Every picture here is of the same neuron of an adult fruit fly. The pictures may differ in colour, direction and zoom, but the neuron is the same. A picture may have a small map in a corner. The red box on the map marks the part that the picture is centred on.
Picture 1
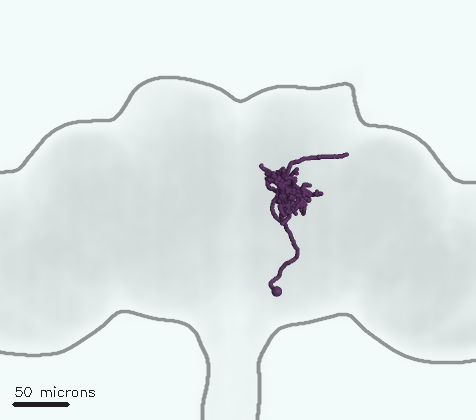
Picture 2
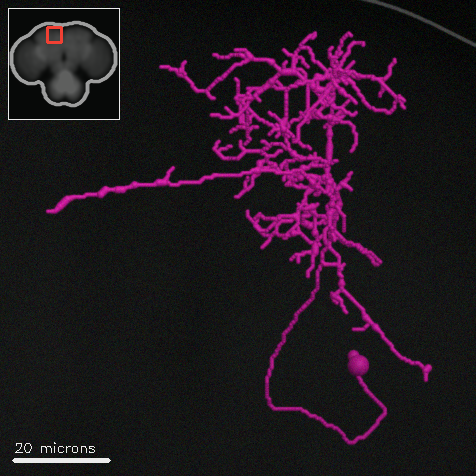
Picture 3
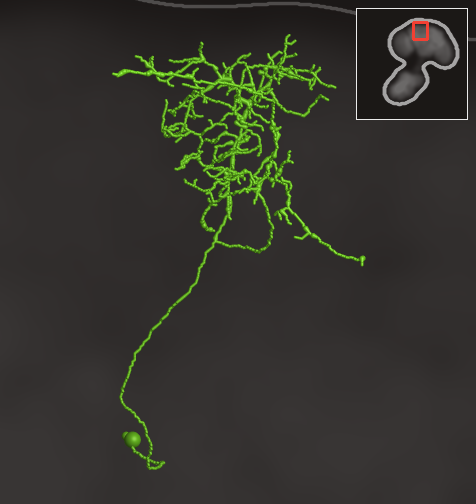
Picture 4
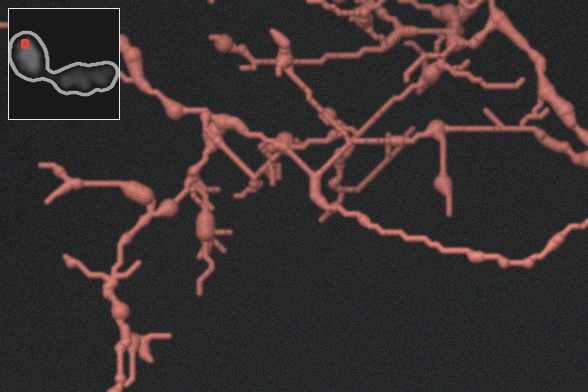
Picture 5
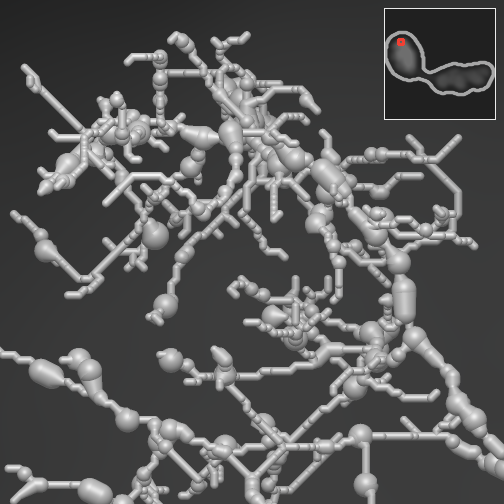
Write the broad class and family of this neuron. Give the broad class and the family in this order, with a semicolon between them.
central-brain intrinsic neuron; hemilineage DM4_dorsal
